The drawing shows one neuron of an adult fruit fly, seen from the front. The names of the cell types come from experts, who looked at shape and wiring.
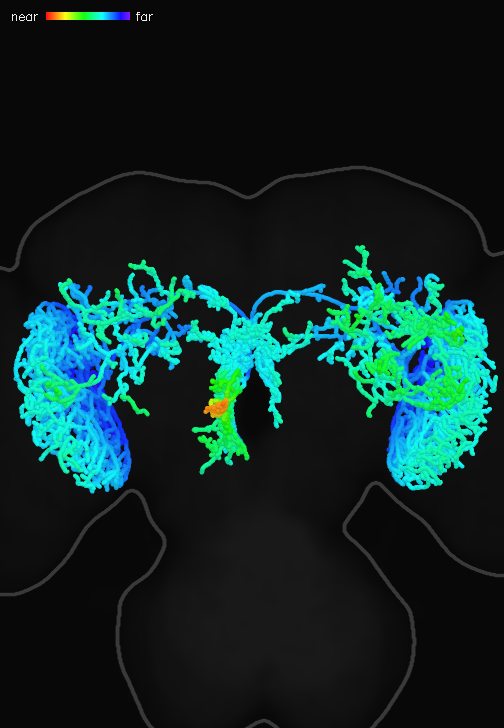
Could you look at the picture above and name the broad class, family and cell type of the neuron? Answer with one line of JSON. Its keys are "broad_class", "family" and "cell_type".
{"broad_class": "visual centrifugal neuron", "family": "LoVCLo", "cell_type": "LoVCLo3"}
